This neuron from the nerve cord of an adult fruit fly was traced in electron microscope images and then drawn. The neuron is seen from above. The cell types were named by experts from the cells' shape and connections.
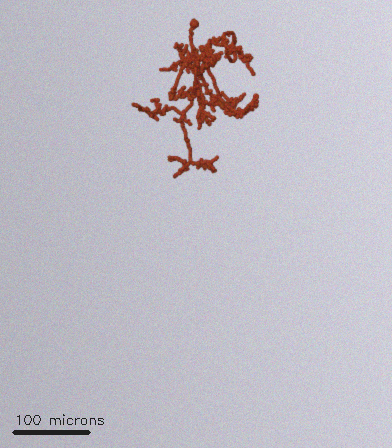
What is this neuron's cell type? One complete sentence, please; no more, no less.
Classified by cell type, this neuron is AN10B025.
